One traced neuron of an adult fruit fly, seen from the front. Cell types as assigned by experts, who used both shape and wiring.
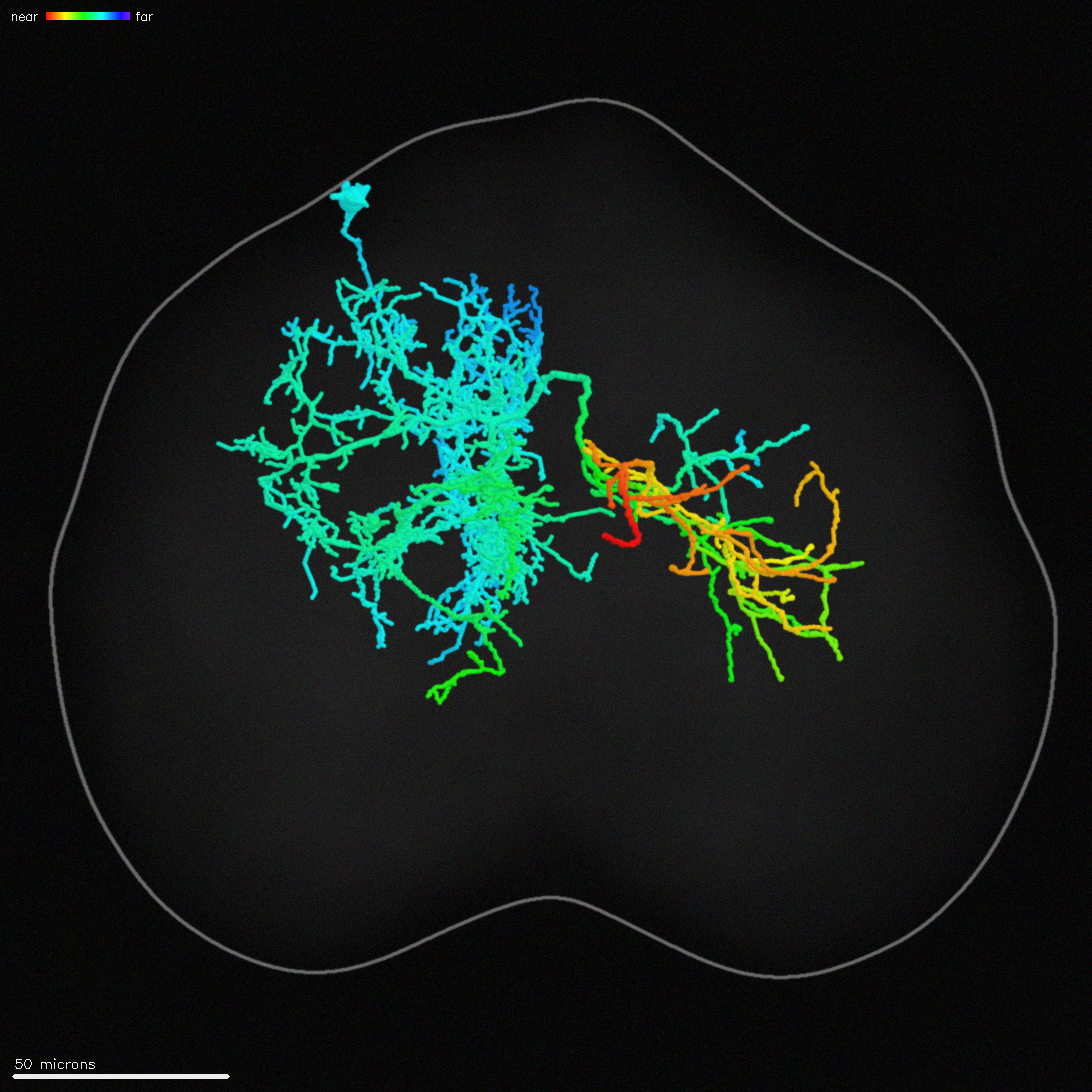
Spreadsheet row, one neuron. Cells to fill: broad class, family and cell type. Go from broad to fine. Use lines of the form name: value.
broad class: ascending neuron
family: hemilineage 23B
cell type: AN23B003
